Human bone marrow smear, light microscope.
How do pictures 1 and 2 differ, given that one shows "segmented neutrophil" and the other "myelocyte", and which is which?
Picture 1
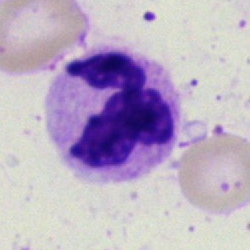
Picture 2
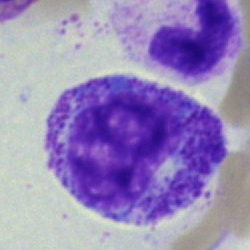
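The first picture is the segmented neutrophil, and the second is the myelocyte. The segmented neutrophil has a round, smooth outline, while the myelocyte's runs round to oval, with a finely bumpy border where its granules reach the edge.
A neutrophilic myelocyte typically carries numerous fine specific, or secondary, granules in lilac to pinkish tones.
The chromatin differs too: dense, dark purple and clumped in the segmented neutrophil, but broken by paler patches within darker chromatin in the myelocyte's purple nucleus.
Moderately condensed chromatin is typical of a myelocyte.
No nucleoli show in the segmented neutrophil's nucleus.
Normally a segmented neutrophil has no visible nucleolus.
Its cytoplasm is plentiful and pale lilac. Neither cell shows clear vacuoles in its cytoplasm. Up to the right of the myelocyte sits another cell with a curved, indented dark nucleus.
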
